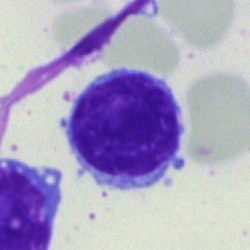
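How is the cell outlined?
Round.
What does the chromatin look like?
Dense, dark purple and slightly mottled.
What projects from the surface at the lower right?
Small round blebs.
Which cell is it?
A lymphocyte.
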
